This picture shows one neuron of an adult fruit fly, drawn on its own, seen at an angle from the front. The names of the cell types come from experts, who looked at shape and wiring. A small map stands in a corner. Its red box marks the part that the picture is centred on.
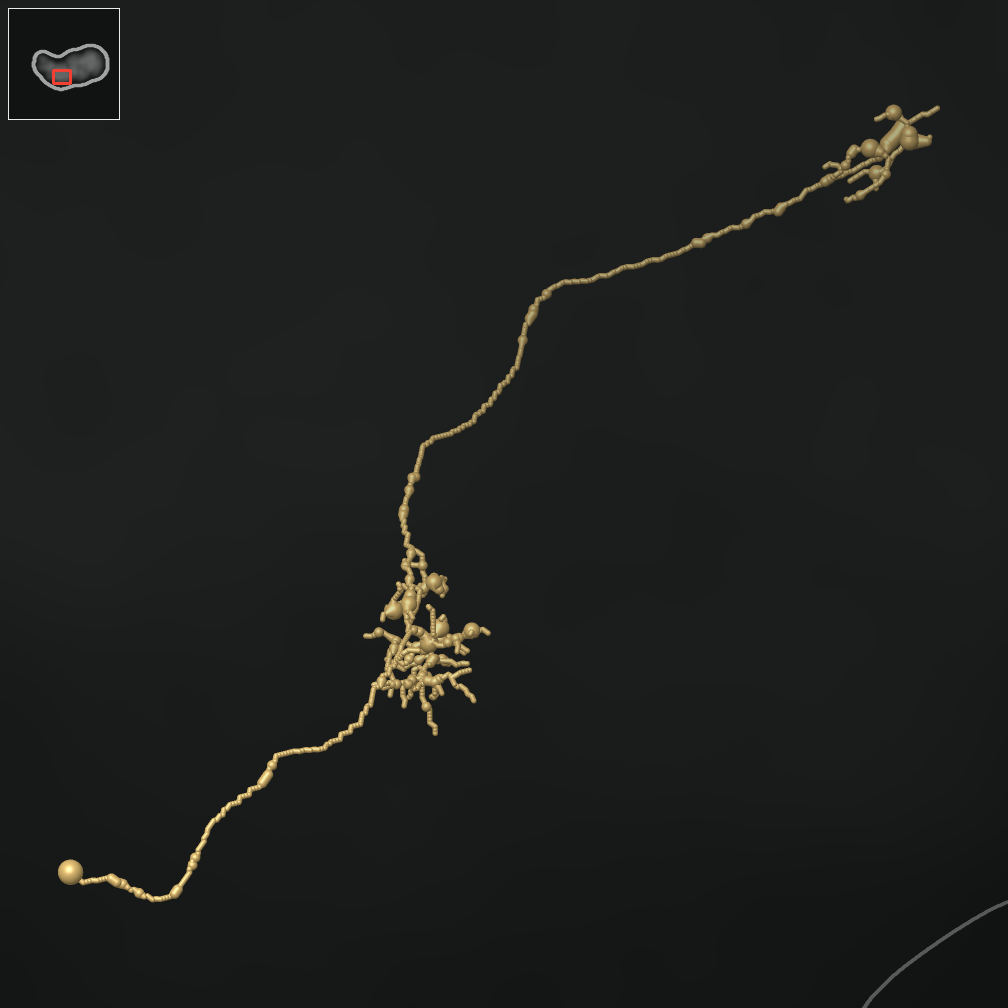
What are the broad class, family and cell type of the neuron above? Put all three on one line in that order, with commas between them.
optic-lobe intrinsic neuron, Tm, Tm5b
